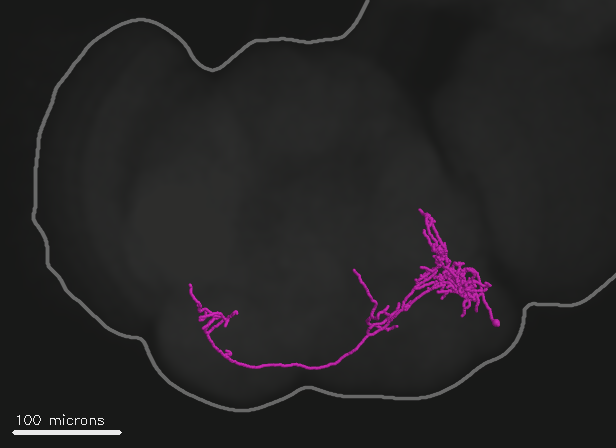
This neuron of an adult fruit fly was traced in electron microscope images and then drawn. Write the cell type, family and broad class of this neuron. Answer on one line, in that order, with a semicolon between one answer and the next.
LH004m; hemilineage VLPl4_dorsal; central-brain intrinsic neuron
